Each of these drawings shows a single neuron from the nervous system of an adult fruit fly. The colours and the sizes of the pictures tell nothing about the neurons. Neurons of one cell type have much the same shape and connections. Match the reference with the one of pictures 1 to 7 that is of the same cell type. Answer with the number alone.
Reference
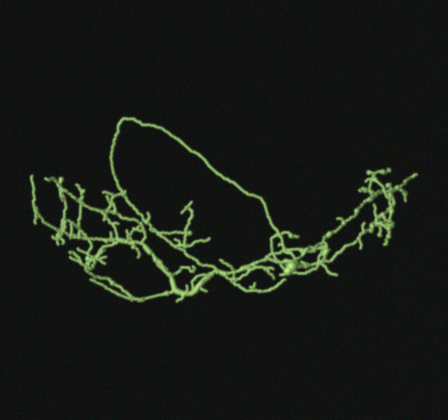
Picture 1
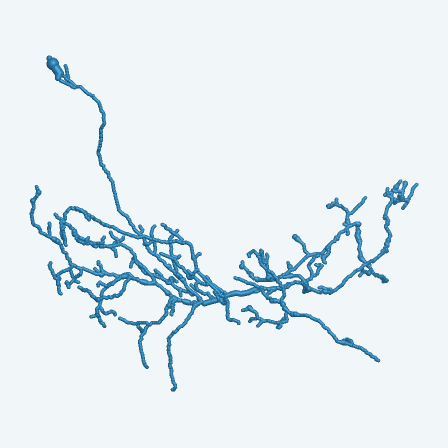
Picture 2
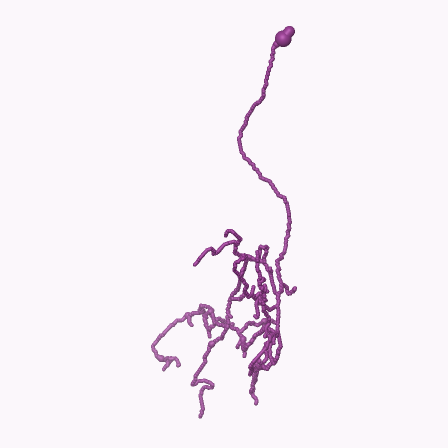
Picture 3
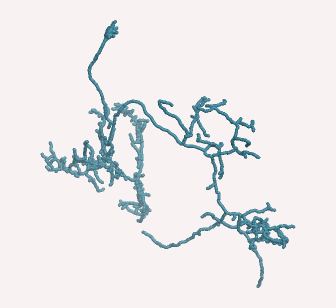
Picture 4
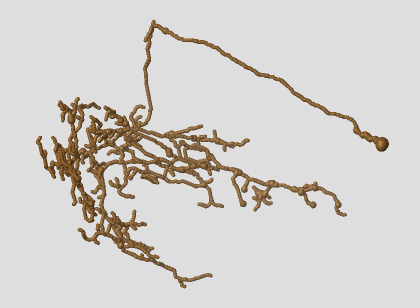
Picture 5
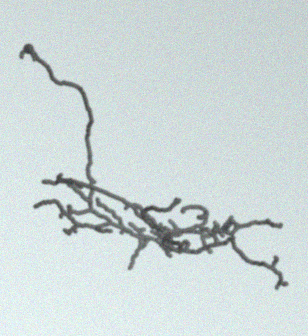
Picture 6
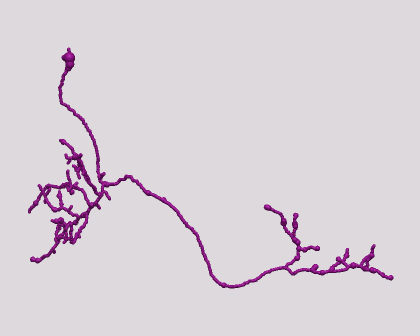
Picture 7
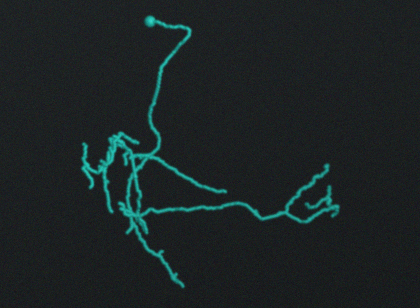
1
